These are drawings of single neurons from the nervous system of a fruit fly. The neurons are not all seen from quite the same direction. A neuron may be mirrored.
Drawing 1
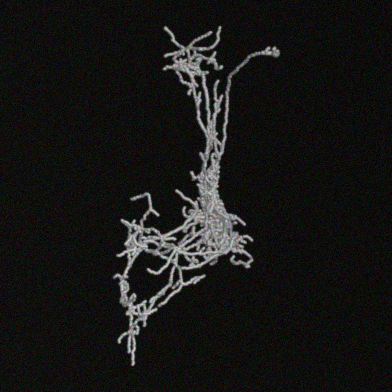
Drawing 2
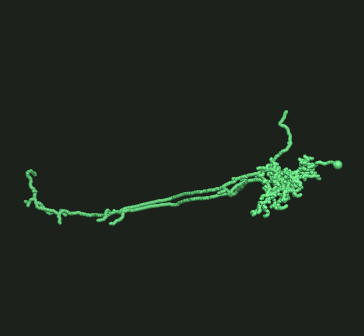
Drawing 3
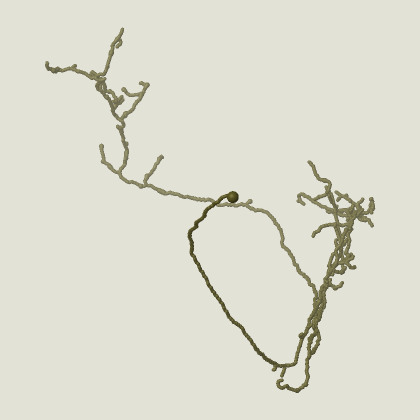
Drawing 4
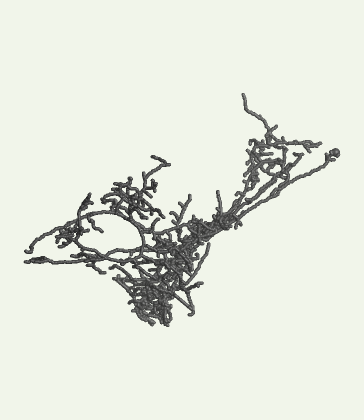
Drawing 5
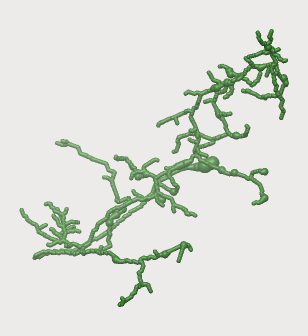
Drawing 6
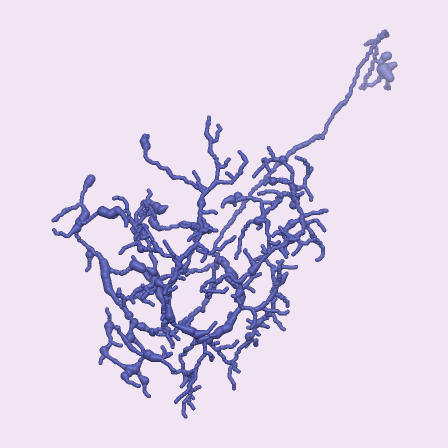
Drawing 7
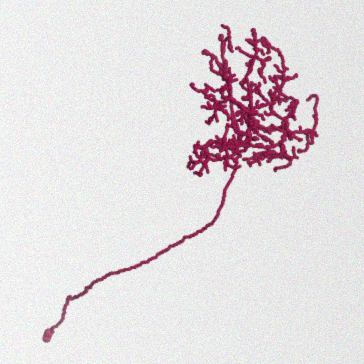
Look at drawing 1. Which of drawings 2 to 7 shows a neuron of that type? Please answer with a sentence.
The neuron in drawing 4 is of the same cell type.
